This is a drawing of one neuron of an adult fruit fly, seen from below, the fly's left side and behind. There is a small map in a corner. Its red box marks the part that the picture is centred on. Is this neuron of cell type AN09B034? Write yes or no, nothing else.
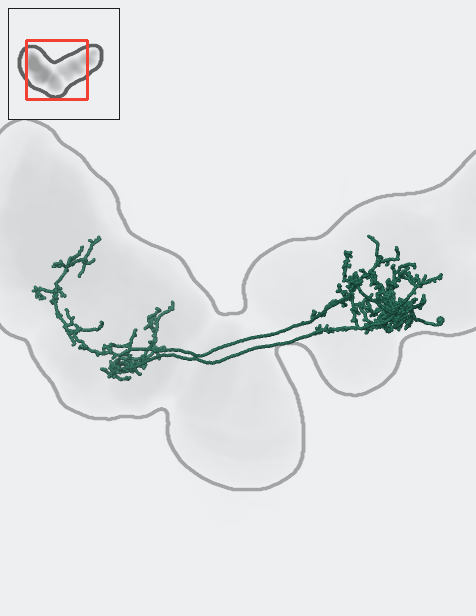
no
